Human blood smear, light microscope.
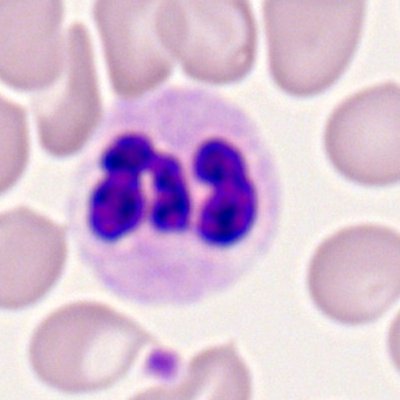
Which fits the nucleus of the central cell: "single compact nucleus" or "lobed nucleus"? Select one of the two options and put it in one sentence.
Separate lobes or segments make up the nucleus of this cell.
